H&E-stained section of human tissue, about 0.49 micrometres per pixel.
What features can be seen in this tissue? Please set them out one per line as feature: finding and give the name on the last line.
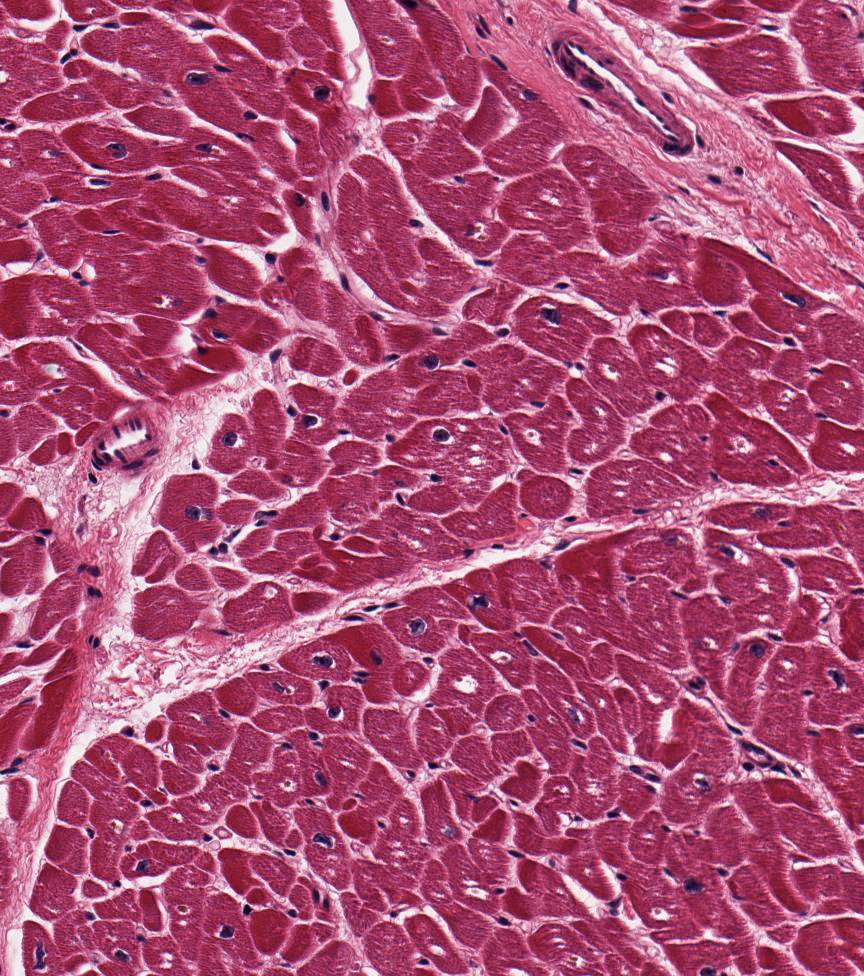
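Profiles: most fibres cut across or obliquely, short polygonal or irregular
Clear zone: small, pale, beside or around the central nucleus in many fibres
Cytoplasm: deep pink-red, fine fibrillar texture
Interstitial nuclei: small, dark, elongated, in thin spaces between fibres
Name: left ventricle of the heart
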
